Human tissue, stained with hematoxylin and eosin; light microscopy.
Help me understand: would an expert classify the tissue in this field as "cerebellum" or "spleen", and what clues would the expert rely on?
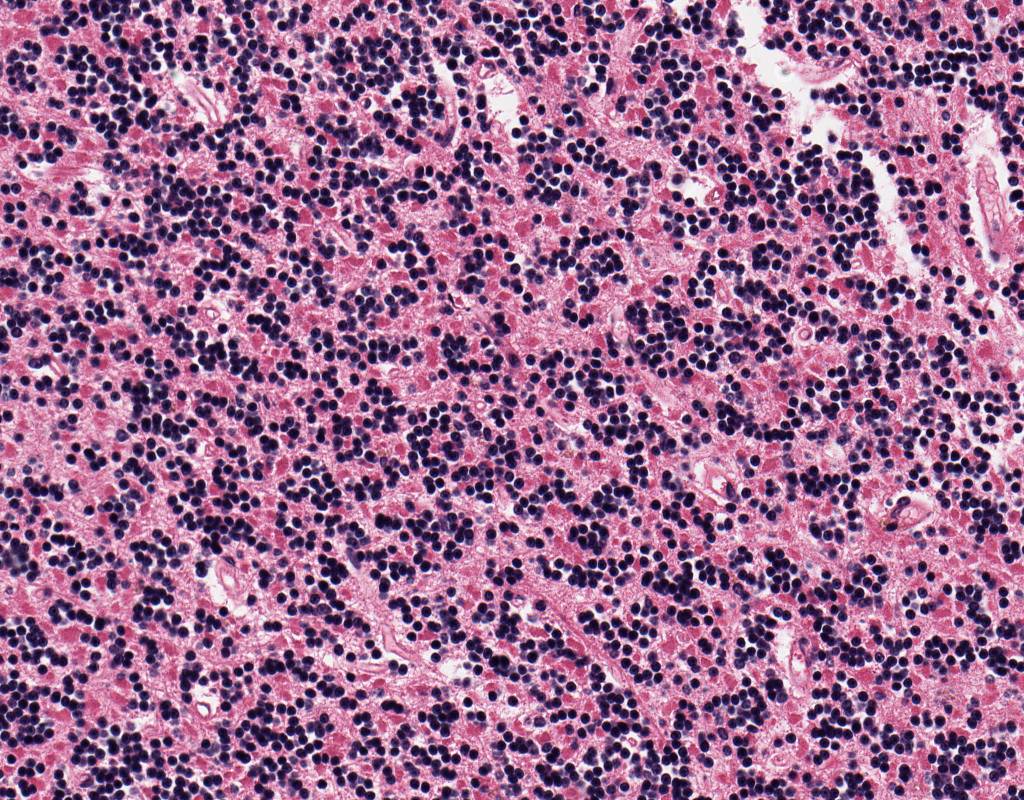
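This is cerebellum. See how the small round dark nuclei pack densely across the whole field without gathering into follicles.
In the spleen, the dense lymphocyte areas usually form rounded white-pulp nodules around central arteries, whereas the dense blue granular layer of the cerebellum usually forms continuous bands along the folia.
Beyond that, the nuclei are uniform with very little cytoplasm, the material between them is pink and finely fibrillary, and no large cells with abundant cytoplasm stand out.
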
